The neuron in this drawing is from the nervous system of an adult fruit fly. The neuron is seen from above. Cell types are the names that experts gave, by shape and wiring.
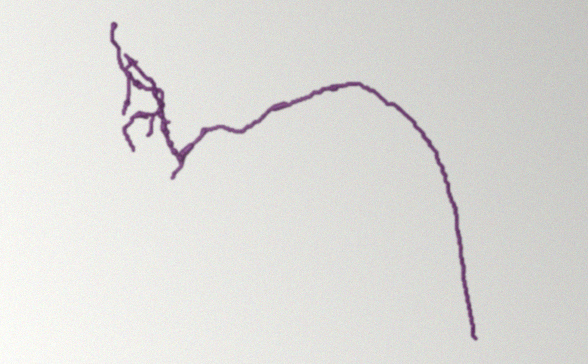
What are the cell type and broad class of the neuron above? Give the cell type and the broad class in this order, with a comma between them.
SNxx04, sensory neuron entering the nerve cord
